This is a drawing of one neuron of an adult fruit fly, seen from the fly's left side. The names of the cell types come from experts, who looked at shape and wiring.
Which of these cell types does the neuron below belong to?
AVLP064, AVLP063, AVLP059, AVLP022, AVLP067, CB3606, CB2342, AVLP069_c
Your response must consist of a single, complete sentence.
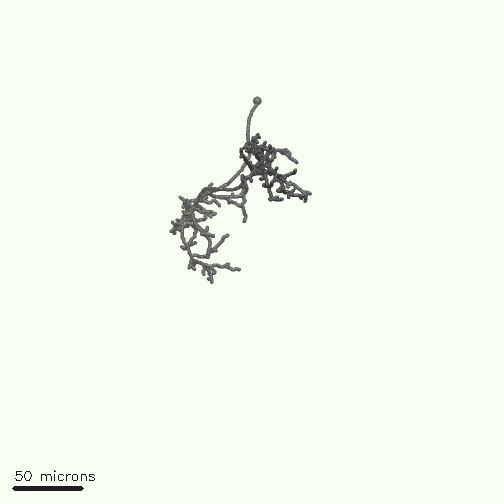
By cell type, this neuron is classified as AVLP022.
